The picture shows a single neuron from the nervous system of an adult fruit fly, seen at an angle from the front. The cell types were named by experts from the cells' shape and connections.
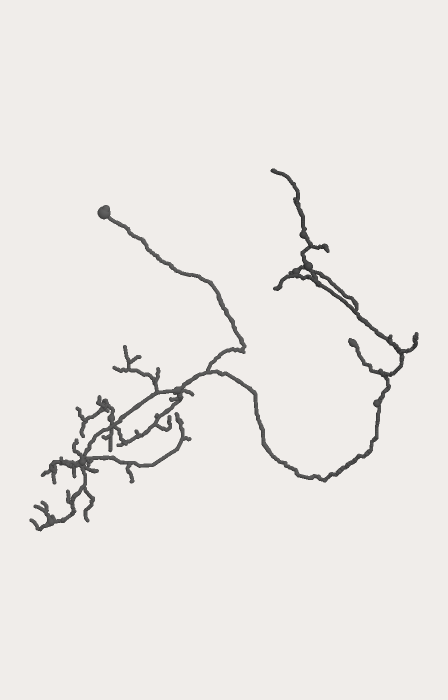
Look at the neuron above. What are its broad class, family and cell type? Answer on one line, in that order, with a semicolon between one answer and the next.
visual projection neuron; LoVP; LoVP9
